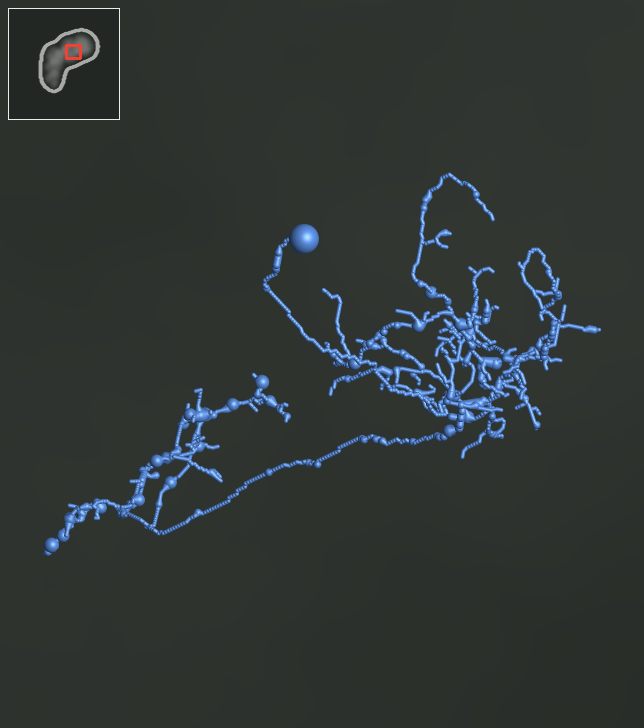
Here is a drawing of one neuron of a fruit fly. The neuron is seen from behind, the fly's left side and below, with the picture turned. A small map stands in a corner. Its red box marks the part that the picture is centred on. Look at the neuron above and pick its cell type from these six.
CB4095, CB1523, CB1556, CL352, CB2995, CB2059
CB1556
